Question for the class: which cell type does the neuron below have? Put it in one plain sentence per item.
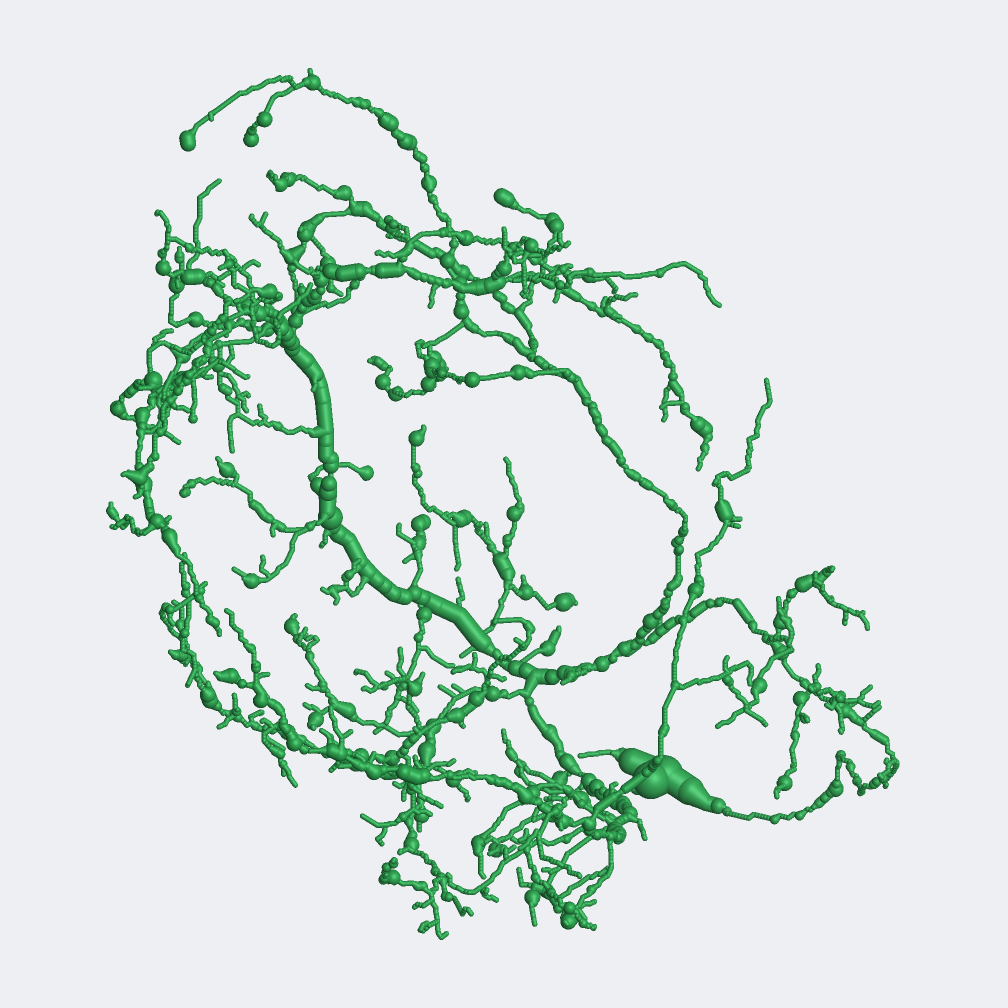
The cell type is IN04B011.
